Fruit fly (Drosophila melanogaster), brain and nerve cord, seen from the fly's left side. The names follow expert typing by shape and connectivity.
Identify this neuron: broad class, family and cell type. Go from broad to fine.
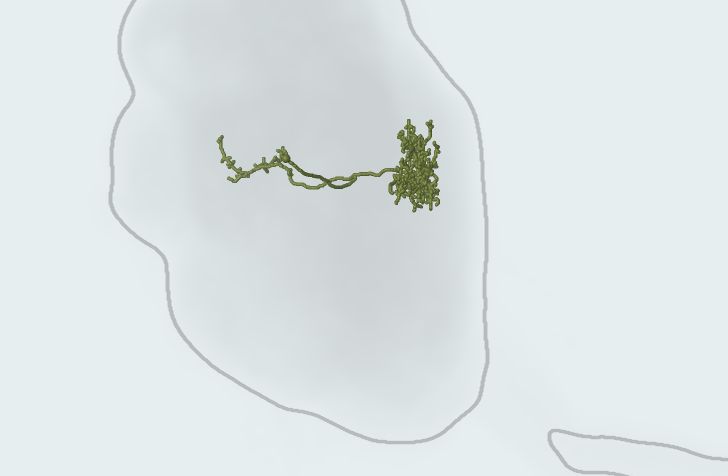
visual projection neuron; LC; LC31a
